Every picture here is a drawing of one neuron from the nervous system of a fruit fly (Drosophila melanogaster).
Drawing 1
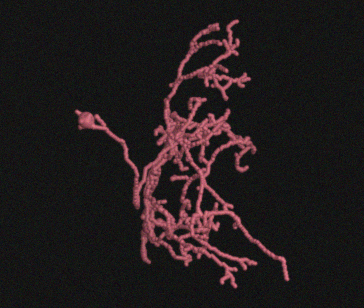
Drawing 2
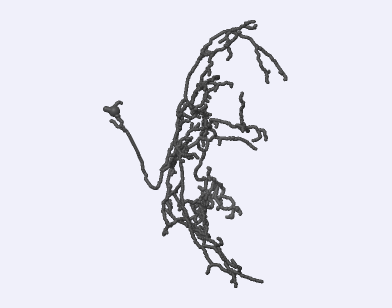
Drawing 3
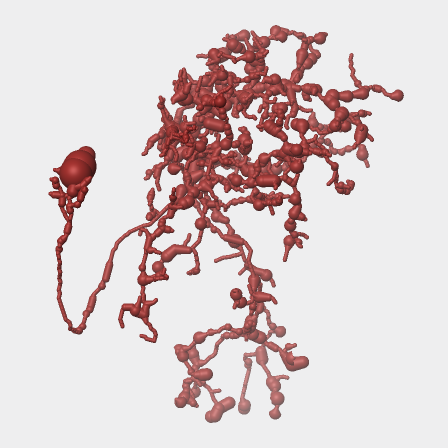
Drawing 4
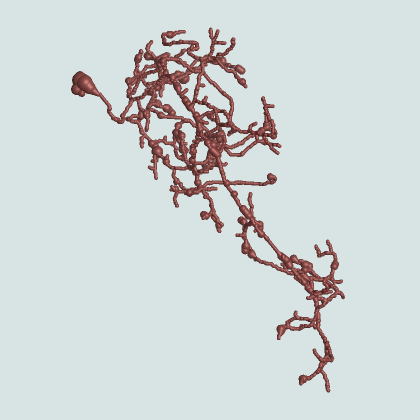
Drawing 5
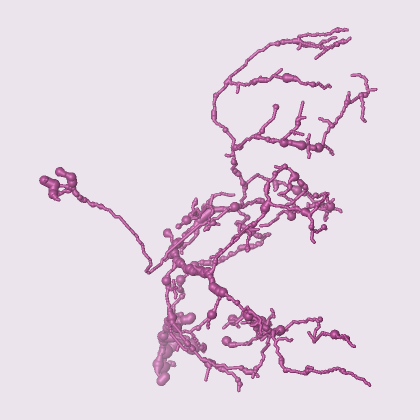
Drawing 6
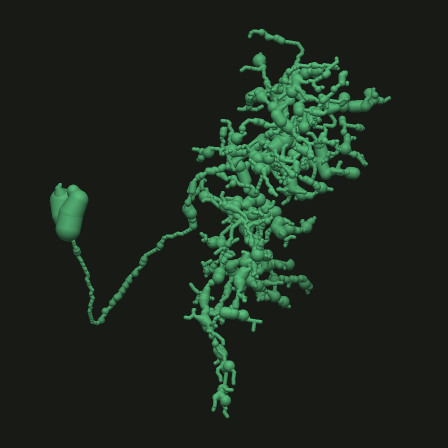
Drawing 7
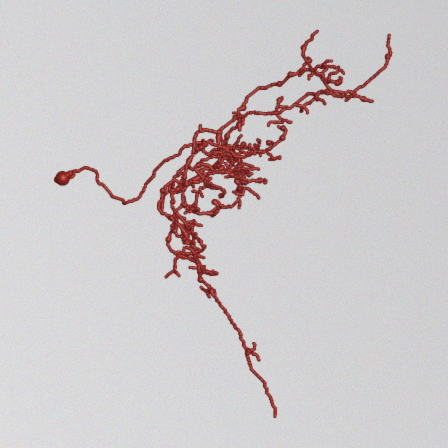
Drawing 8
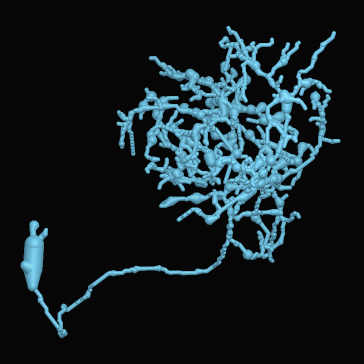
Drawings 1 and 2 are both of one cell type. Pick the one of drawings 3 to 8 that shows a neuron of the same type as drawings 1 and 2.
Drawing 5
